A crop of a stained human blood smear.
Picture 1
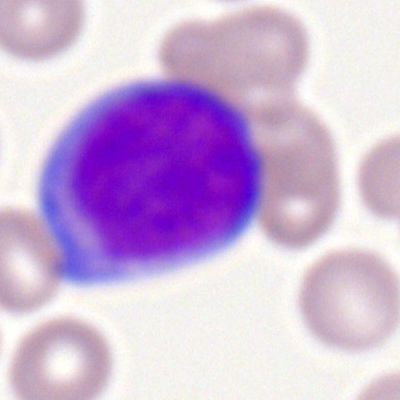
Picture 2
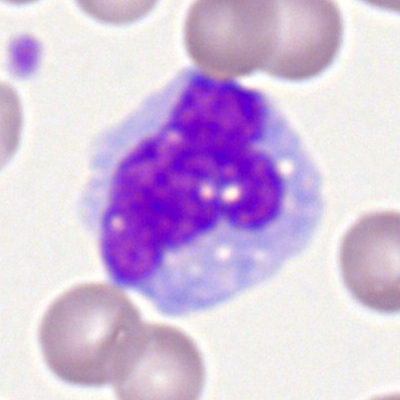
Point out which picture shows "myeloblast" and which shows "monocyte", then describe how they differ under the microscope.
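Picture 1 shows the myeloblast, and picture 2 shows the monocyte. Point one, amount of cytoplasm: in picture 1 the nucleus fills most of the cell and leaves only a narrow rim of cytoplasm, while in picture 2 the pale greyish-blue cytoplasm is broadest at the lower right.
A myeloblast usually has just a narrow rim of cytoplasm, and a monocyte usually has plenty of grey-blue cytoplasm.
Point two, what the cytoplasm holds: the myeloblast's deep blue cytoplasm shows no granules, whereas several small, clear, round vacuoles are scattered over the monocyte. Point three, the nucleus: the monocyte shows no distinct nucleoli, and its chromatin is deep purple and clumped.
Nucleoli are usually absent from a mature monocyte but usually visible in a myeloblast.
Point four, the outline: the myeloblast is a smooth, rounded oval whose right edge touches neighbouring red cells, and the monocyte's outline is irregular and somewhat angular.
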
